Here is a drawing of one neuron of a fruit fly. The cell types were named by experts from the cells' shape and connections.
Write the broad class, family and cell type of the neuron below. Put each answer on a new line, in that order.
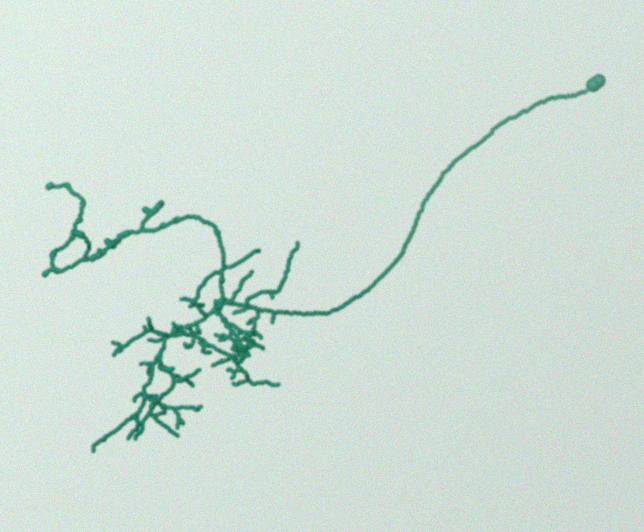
nerve-cord intrinsic neuron
hemilineage 06A
IN06A110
